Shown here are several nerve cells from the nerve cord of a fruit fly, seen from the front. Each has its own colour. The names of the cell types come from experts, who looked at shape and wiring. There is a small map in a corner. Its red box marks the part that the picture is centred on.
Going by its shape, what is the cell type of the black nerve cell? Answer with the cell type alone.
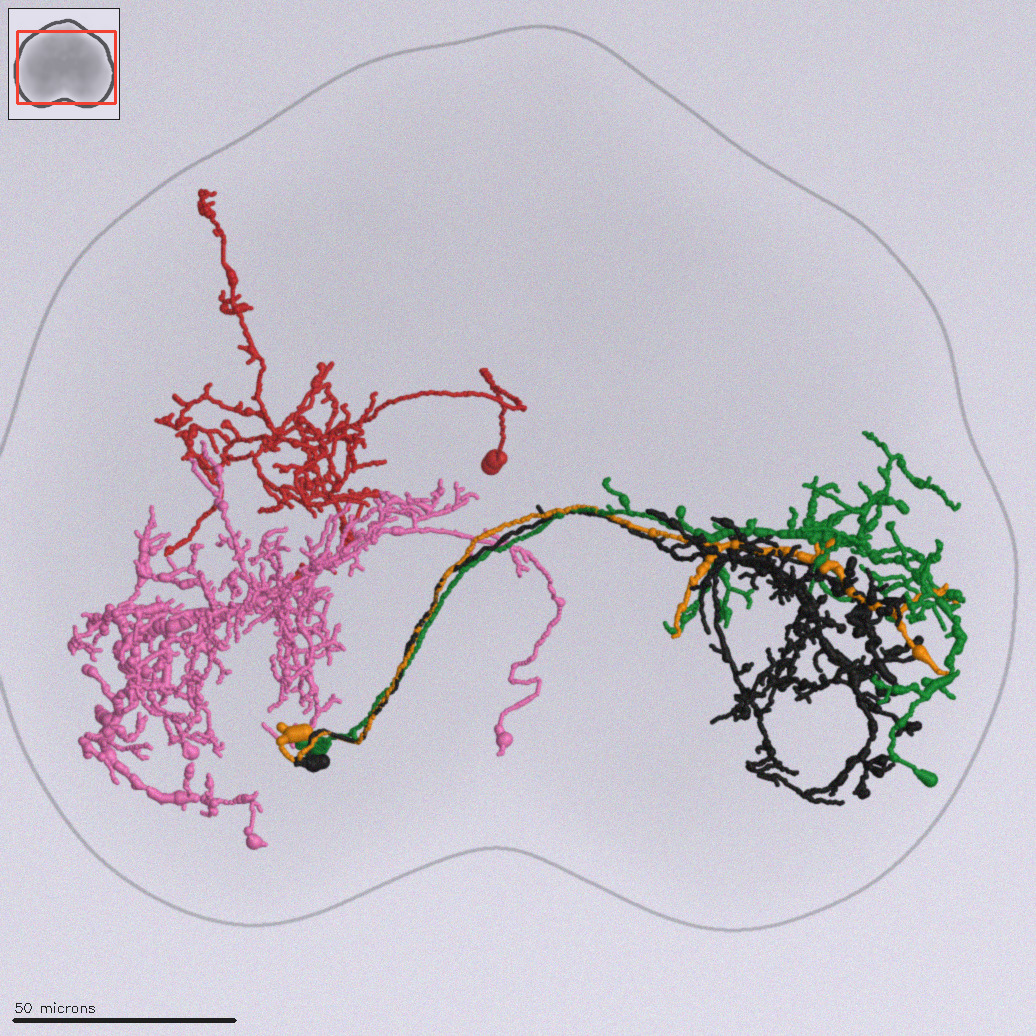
IN12B026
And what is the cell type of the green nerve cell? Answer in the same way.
IN12B040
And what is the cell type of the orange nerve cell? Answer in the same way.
IN12B092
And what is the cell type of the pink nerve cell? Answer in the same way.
IN12B023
